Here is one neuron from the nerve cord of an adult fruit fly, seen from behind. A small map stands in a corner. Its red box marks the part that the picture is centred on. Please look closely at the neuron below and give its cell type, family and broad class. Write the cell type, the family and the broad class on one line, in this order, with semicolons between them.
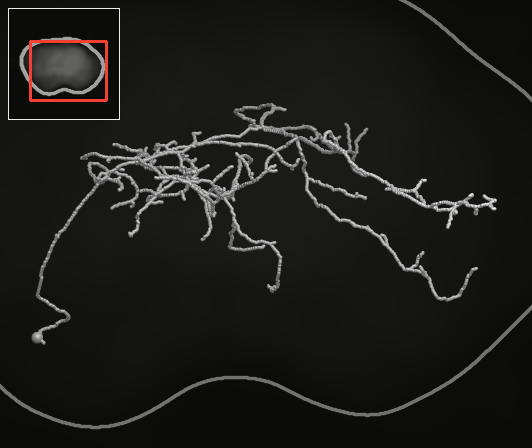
IN07B065; hemilineage 07B; nerve-cord intrinsic neuron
